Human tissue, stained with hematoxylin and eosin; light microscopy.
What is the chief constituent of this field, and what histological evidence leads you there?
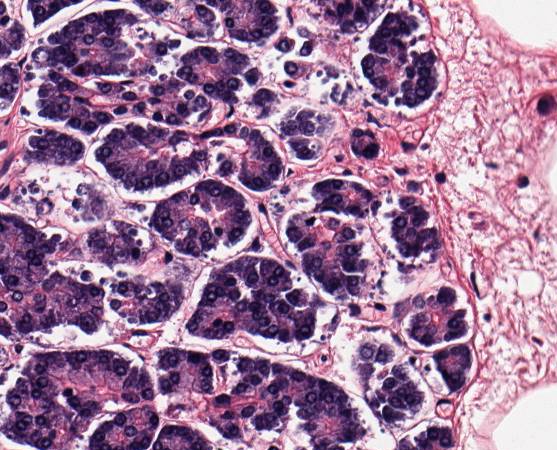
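That's exocrine pancreas. Most of it, from the left edge across the centre, is rounded cell clusters with thin pink fibrous septa between them. The cells in those clusters have deeply purple, granular-looking cytoplasm, and their nuclei are small, round, darkly stained and fairly uniform in size.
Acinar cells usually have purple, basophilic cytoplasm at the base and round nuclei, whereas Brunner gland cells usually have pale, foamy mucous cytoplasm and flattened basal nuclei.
Several clusters have narrow, irregular central clefts rather than wide open lumens.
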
